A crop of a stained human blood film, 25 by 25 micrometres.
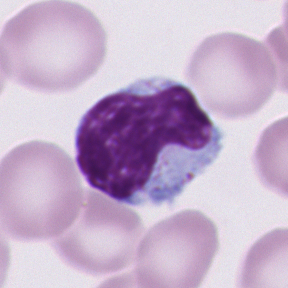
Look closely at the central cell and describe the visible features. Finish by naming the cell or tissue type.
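See how the nucleus has a notch on its lower right side? That gives it a bean shape, and there aren't any nucleoli you can pick out. Most of the cytoplasm sits in that notch at the lower right, along with a few fine reddish dots. It's a typical lymphocyte.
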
